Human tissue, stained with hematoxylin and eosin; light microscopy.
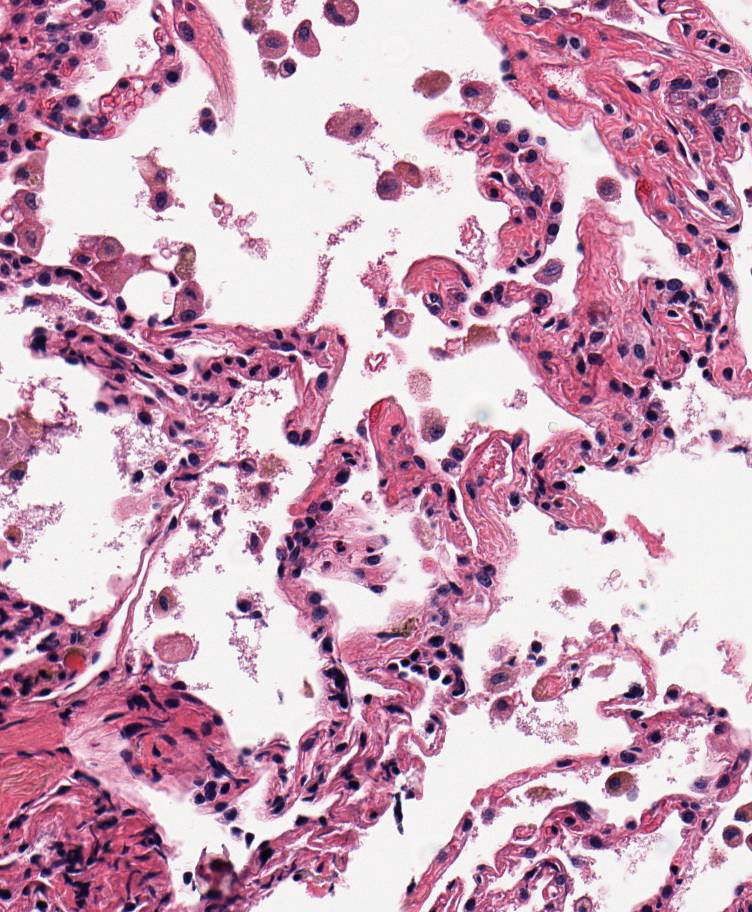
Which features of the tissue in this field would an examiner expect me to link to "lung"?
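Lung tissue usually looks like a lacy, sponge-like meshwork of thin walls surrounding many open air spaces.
The septa and the empty spaces between them in this field go with that picture of the lung. Within those spaces you can find rounded single cells lying free, each with ample pink cytoplasm and one round nucleus. Some of them hold golden-brown granular pigment; look at the lower right for an example. Follow the septa and you will see their surfaces lined by a single layer of cells with dark nuclei. The lower left does not fit the thin walls: a dense pink band of spindle cells forms a thicker, solid wall there.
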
